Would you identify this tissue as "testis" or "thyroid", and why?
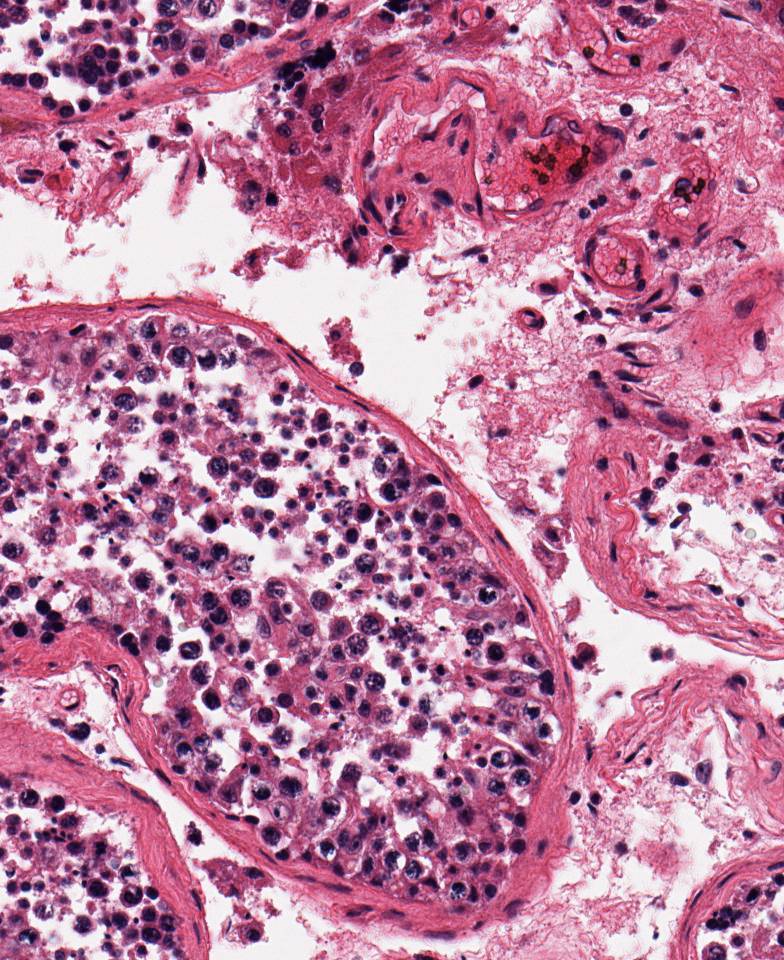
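It is testis. Inside the tubules lie cells, pulled apart by many small empty clefts.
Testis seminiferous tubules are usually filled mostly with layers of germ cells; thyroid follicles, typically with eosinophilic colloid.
Each tubule is bounded by a thin pink fibrous band holding flattened, elongated nuclei parallel to its surface.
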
